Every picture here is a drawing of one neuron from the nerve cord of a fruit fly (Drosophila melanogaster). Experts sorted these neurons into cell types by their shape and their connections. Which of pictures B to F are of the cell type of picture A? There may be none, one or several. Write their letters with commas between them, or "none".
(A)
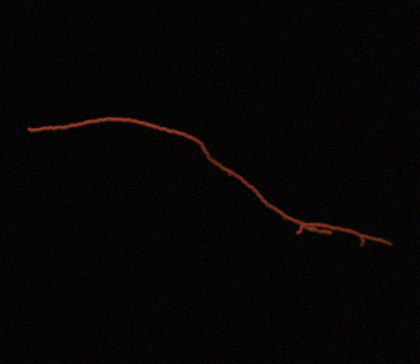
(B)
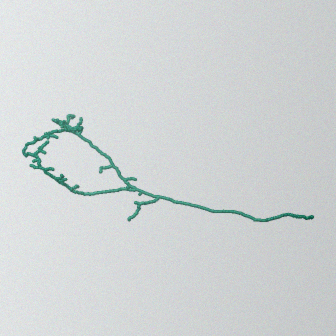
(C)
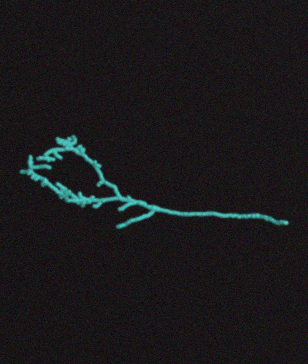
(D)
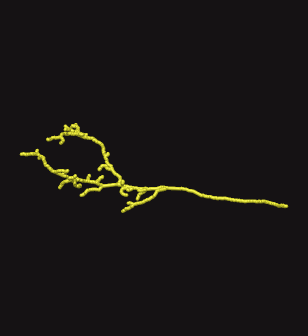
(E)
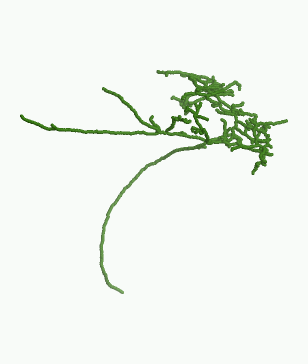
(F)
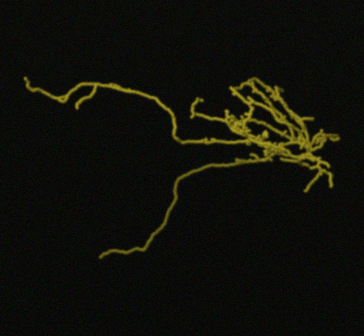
none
